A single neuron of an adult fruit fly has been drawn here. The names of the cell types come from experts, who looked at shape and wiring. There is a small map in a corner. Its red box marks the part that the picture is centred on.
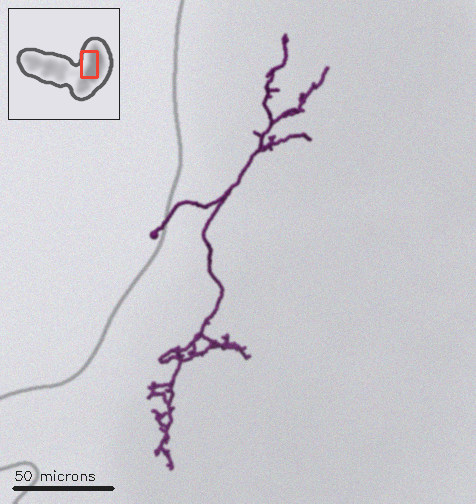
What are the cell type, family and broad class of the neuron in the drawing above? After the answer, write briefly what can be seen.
The cell type is CB2229. The family is hemilineage DM6_posterior. This is a central-brain intrinsic neuron. It lies in the brain. By the scale bar it is about 200 microns tall in this view.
